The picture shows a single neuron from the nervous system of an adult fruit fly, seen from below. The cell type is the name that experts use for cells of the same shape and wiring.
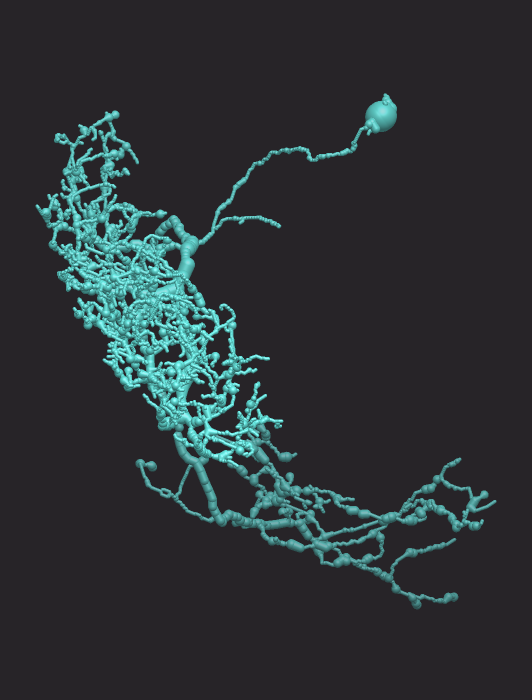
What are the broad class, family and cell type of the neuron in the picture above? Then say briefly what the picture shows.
This is a visual projection neuron. The family is LT. Its cell type is LT84. Its cell body lies at the upper right of the picture. As drawn here it is about as wide as it is tall.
